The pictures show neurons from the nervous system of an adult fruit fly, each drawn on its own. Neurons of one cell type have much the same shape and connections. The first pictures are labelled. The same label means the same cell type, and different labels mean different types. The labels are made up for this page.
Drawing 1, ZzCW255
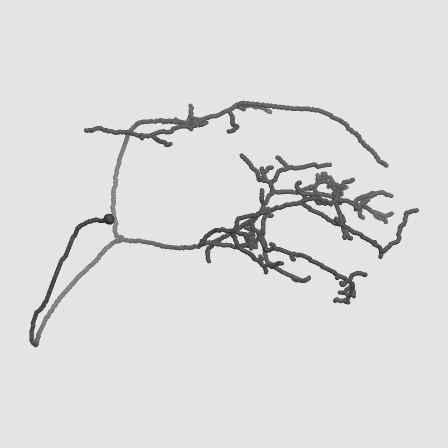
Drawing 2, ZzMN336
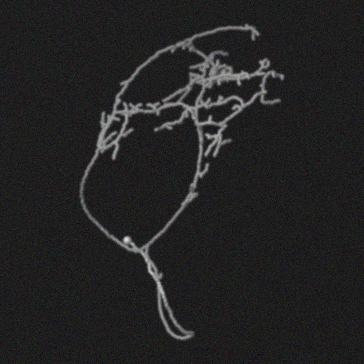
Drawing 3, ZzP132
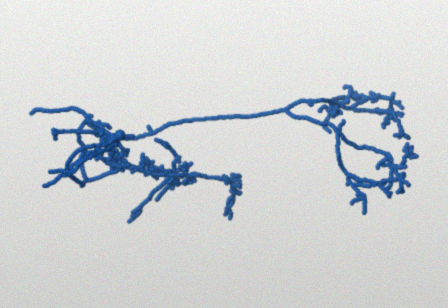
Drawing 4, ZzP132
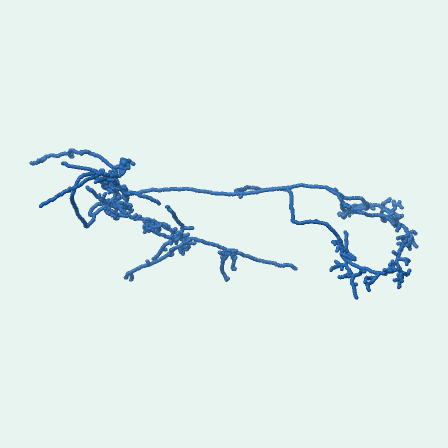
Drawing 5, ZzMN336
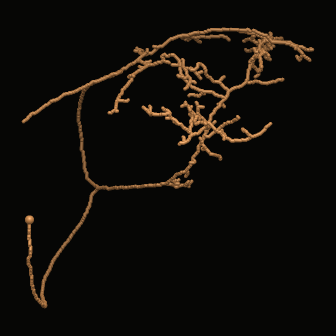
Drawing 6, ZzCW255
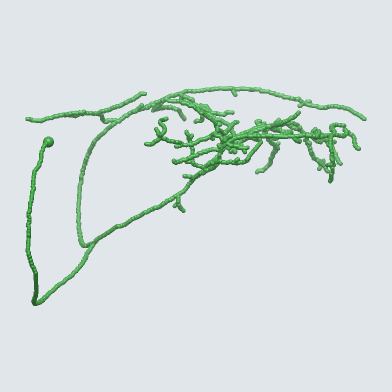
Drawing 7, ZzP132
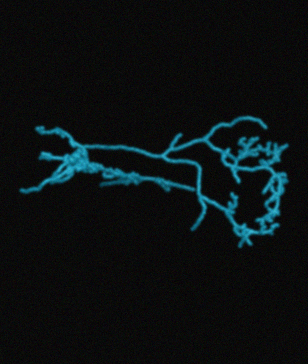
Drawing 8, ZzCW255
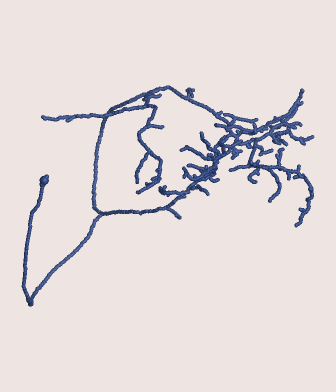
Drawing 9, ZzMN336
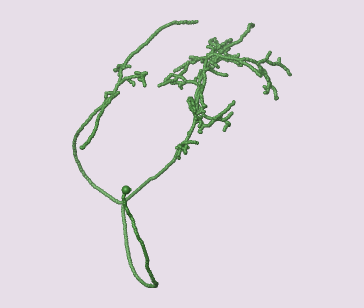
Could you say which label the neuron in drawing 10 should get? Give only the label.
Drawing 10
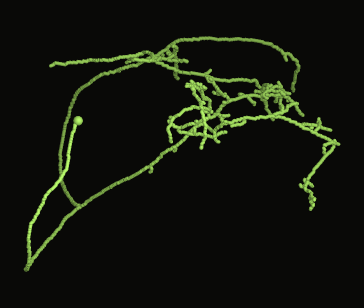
ZzCW255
